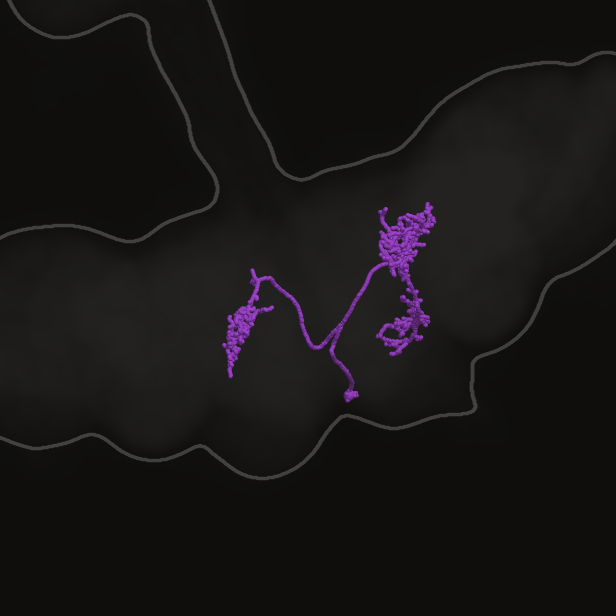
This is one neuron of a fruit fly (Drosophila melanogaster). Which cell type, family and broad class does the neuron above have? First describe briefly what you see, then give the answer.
As drawn here it is about as wide as it is tall. Its cell type is WED080. The family is hemilineage WEDd2. Its broad class is central-brain intrinsic neuron.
